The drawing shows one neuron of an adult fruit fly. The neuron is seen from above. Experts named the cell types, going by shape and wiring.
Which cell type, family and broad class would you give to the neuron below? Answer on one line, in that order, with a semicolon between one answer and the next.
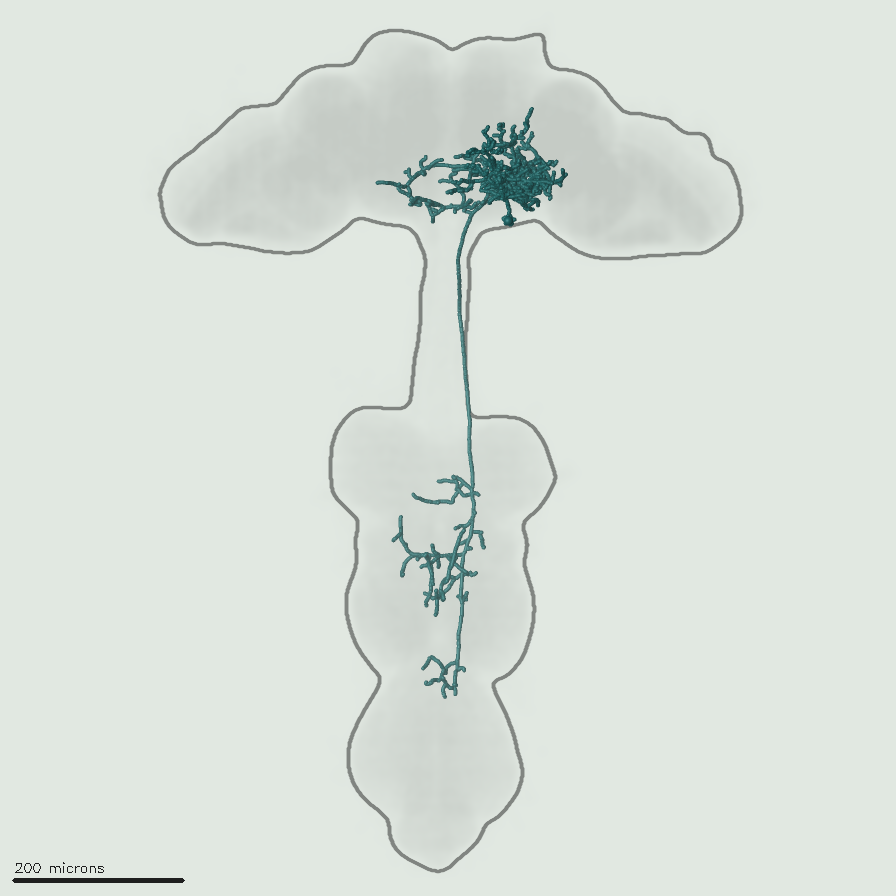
DNpe005; DNpe; descending neuron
